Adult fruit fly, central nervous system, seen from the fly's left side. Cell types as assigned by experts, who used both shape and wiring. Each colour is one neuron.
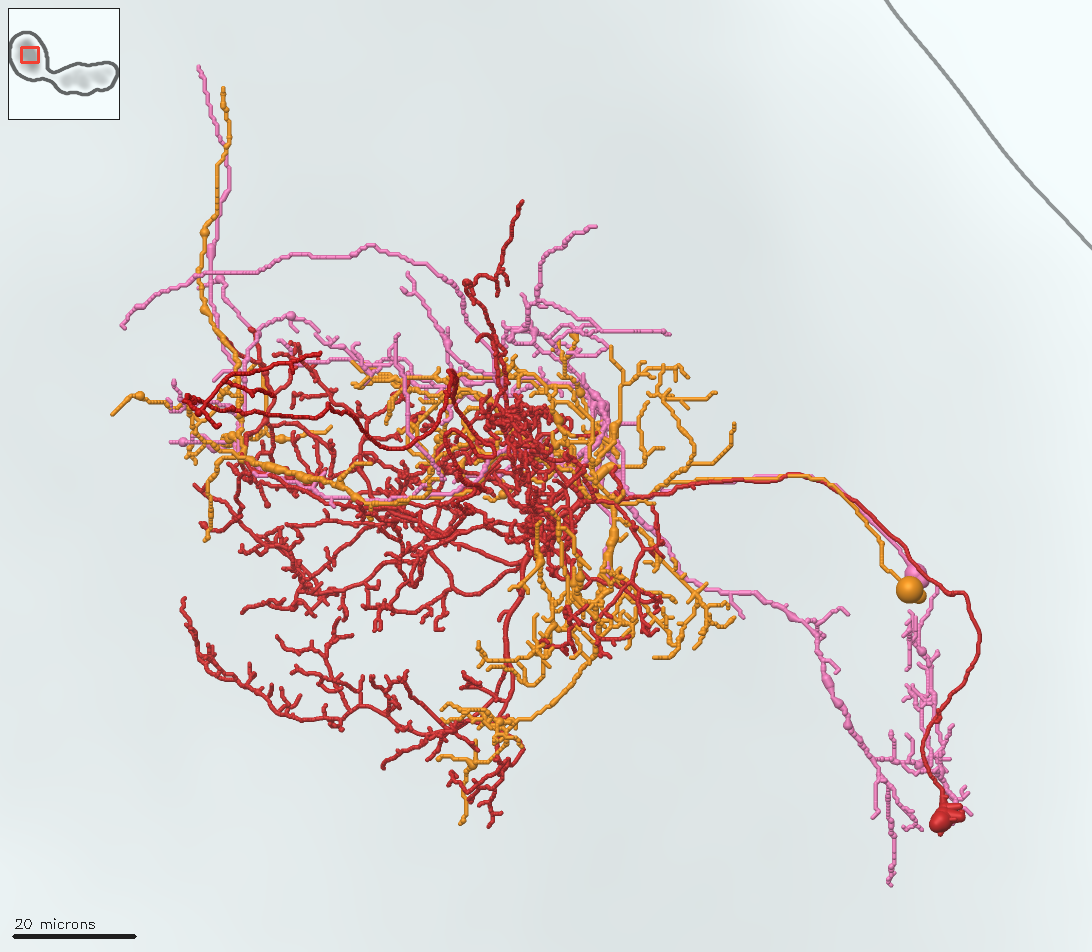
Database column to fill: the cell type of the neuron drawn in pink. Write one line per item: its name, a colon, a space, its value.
cell type: LoVP55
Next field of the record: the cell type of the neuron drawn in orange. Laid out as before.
cell type: CB4245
